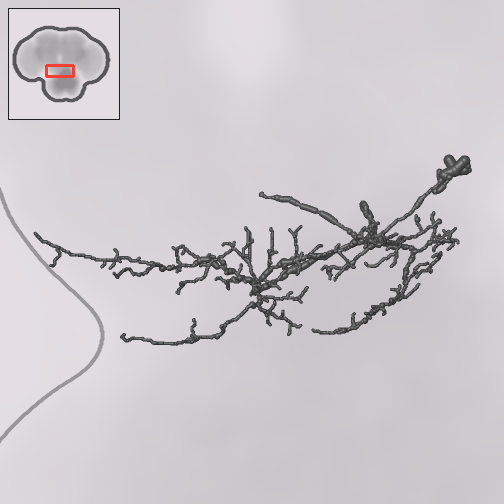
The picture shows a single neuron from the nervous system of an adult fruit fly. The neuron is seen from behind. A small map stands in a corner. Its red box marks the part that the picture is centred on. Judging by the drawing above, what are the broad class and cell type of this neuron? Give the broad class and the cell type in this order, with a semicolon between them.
motor neuron of the brain; MN3M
